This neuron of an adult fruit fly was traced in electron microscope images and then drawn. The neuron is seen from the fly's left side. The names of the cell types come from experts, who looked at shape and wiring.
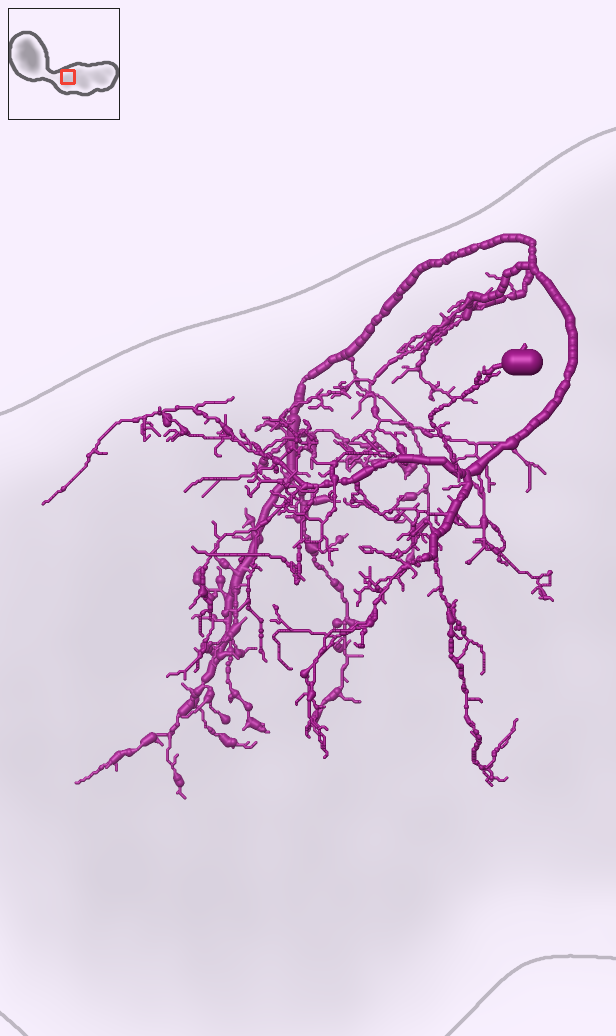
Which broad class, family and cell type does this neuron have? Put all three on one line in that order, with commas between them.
nerve-cord intrinsic neuron, hemilineage 19B, IN19B038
